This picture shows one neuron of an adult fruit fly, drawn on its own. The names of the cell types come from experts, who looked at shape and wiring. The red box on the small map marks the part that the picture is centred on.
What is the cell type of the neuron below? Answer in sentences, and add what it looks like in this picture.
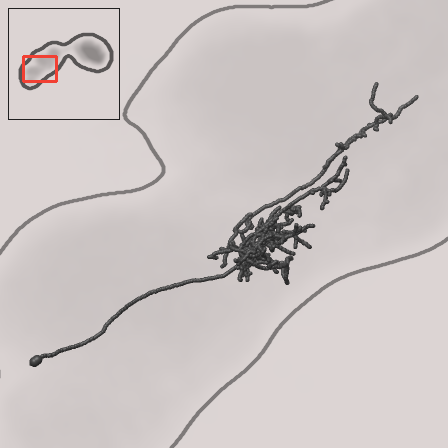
The cell type is IN06A073. Its broad class is nerve-cord intrinsic neuron. The cell body can be seen at the lower left of the picture. As drawn here it is wider than it is tall.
